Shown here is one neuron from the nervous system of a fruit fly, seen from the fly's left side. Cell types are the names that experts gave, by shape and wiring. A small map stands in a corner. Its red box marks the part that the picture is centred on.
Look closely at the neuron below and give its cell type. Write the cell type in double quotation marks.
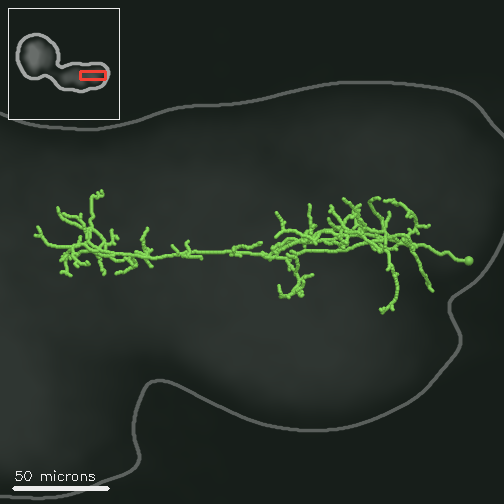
"IN21A054"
